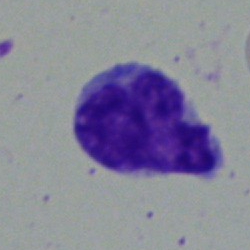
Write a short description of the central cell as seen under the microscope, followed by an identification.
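Outline first: irregular, rounded left, more angular right. Then the nucleus, which fills most of the cell, leaving a thin cytoplasmic rim. Cytoplasm next: pale greyish-blue, best along the upper left edge. Last, chromatin: dark purple, clumped, with paler patches between darker masses. Result: monocyte.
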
